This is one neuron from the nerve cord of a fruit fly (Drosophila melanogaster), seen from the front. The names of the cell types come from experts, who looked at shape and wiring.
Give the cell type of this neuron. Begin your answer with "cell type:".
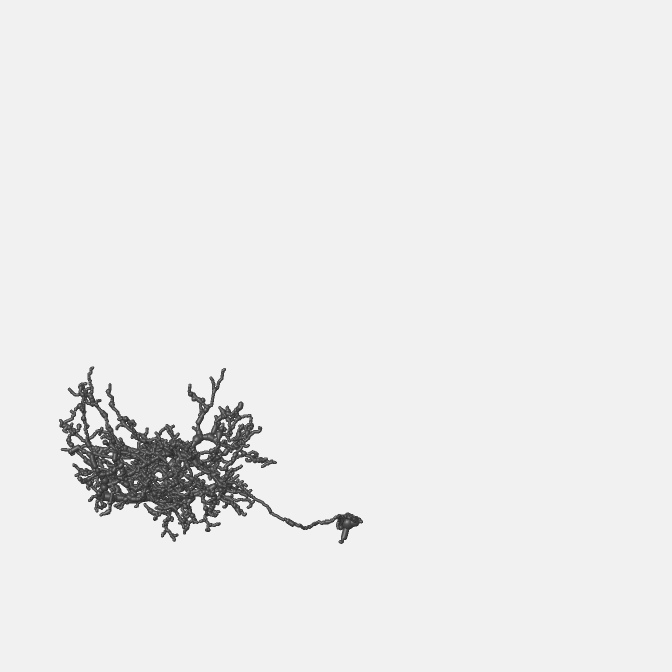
cell type: IN13B010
